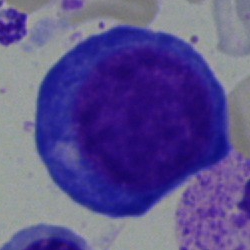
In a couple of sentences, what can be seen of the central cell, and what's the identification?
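The cell outline is roughly round, with a few gently flattened sides. The cytoplasm is deep blue and shows no granules. A pale, clear zone lies in the cytoplasm beside the lower left edge of the nucleus. It is a proerythroblast.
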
